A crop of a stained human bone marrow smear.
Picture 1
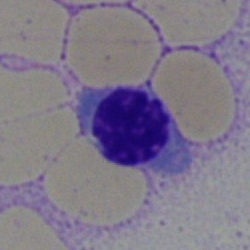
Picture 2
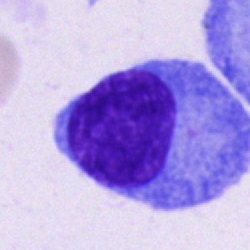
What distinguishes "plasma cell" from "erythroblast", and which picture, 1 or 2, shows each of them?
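Picture 1 shows an erythroblast; picture 2 shows a plasma cell. The two share dark purple, coarsely clumped chromatin, and neither has a smoothly round outline: the erythroblast's is irregular and angular, the plasma cell's irregular and somewhat angular. They differ most in the cytoplasm. In the erythroblast it is scant compared with the nucleus and extends into a tapering tail toward the lower right. In the plasma cell it is plentiful and stains blue, with a paler zone lying beside the nucleus on its right.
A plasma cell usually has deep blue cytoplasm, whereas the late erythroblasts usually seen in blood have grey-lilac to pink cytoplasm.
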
